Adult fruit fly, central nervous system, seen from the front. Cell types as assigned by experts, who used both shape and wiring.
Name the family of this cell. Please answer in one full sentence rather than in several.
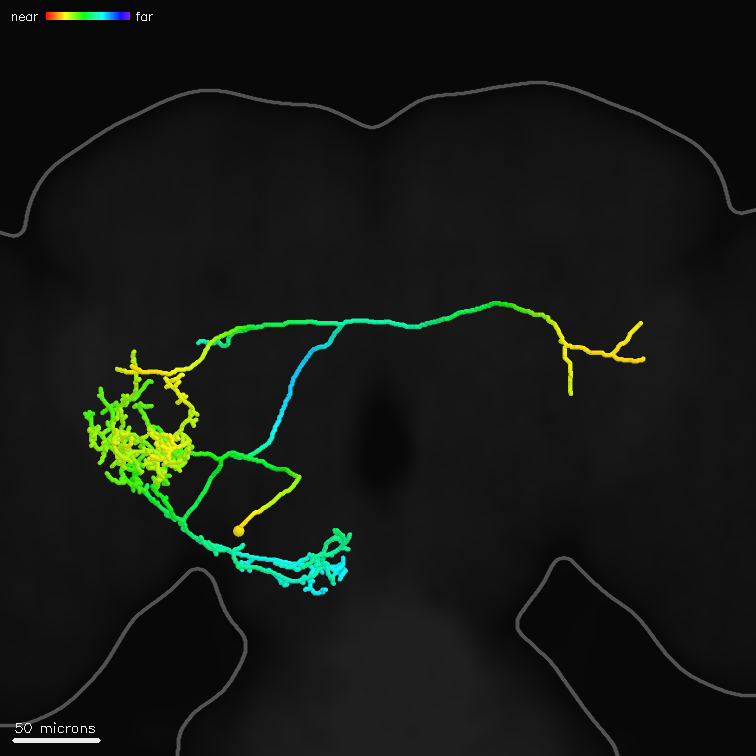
In terms of family, the neuron is hemilineage LALv1_ventral.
